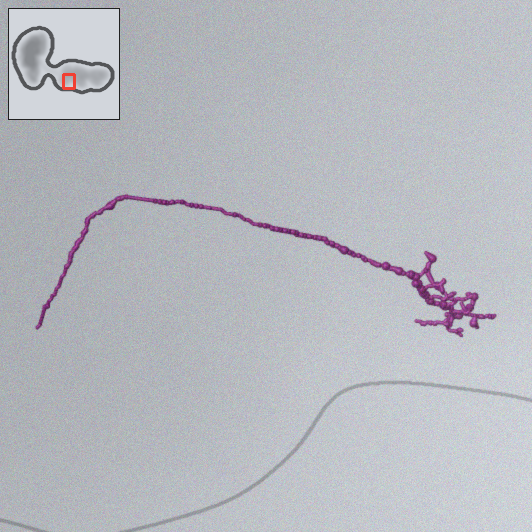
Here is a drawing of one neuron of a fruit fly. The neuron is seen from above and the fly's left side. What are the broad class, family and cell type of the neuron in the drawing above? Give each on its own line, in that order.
sensory neuron entering the nerve cord
class mechanosensory tactile
SNta11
